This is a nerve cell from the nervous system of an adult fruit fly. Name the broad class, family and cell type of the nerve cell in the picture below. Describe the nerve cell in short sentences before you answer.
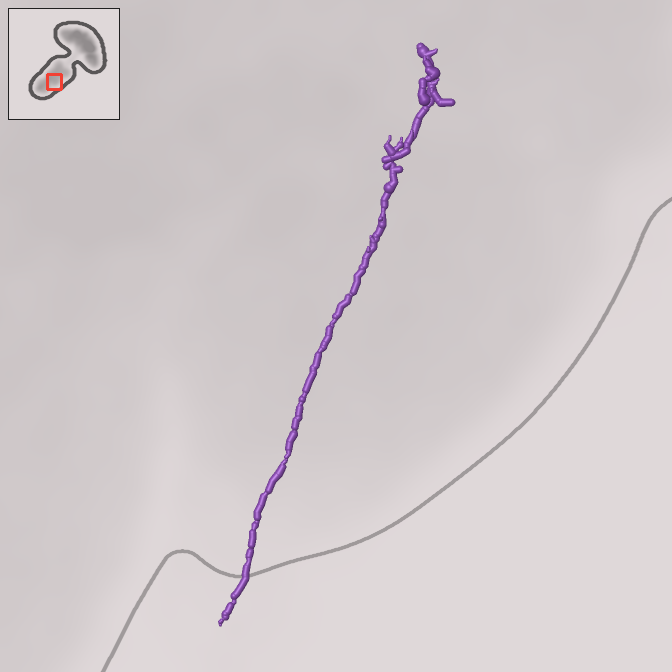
It is in the nerve cord and does not reach the brain. The drawing shows no cell body. This is a sensory neuron entering the nerve cord. Its family is called class mechanosensory proprioceptive. Its cell type is SNpp60.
